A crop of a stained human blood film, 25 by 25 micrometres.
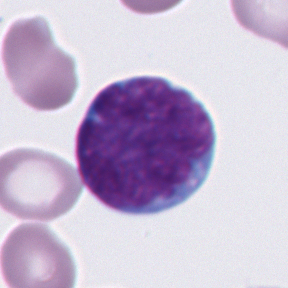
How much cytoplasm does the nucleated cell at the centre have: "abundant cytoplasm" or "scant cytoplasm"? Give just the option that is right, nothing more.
Scant cytoplasm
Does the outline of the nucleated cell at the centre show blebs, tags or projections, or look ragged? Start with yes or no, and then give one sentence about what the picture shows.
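No. The cell's outline is round and smooth.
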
